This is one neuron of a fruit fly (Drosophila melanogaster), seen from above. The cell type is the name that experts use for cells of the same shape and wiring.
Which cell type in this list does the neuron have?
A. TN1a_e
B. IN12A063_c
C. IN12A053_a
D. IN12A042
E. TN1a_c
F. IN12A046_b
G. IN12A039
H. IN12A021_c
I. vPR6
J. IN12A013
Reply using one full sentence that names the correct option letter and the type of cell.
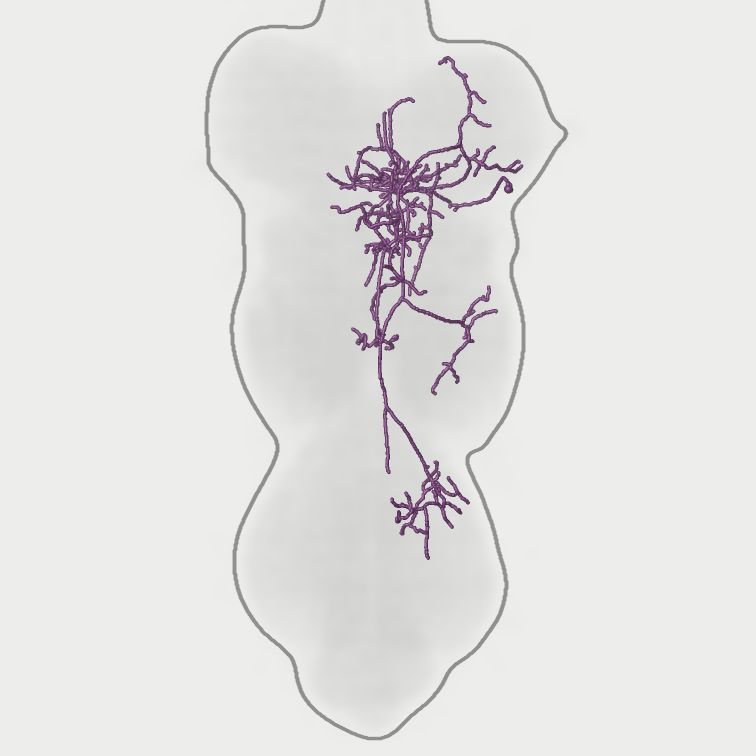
With respect to cell type, the neuron is IN12A013, option J.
